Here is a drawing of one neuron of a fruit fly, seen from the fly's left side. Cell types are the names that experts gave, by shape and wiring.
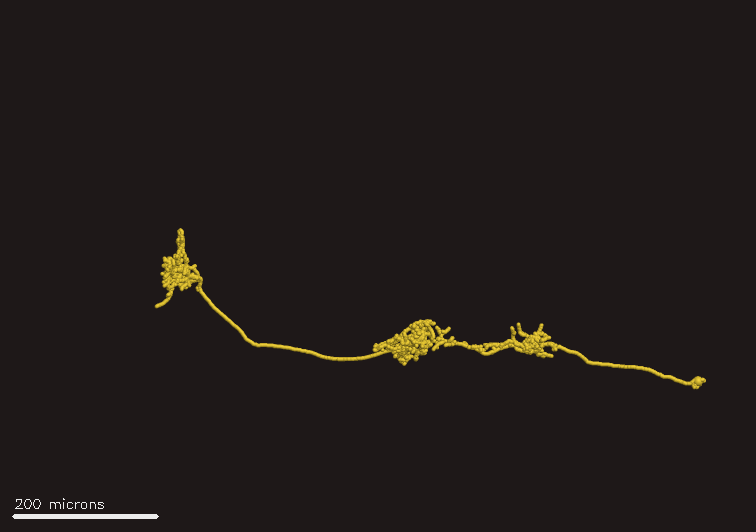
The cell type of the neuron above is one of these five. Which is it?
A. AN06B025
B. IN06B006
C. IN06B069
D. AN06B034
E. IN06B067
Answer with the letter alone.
A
